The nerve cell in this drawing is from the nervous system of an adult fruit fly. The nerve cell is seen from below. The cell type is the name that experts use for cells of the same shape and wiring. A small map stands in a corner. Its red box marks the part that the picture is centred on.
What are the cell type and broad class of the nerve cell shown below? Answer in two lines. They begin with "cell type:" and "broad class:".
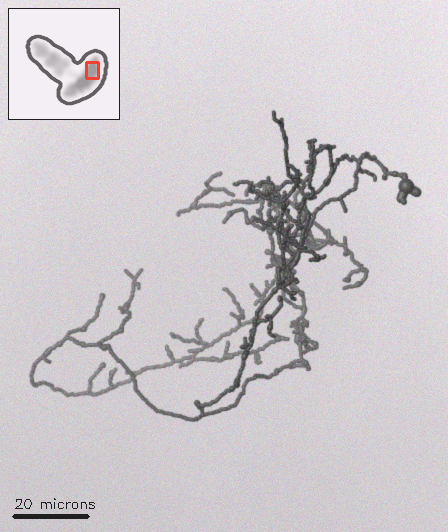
cell type: SLP126
broad class: central-brain intrinsic neuron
